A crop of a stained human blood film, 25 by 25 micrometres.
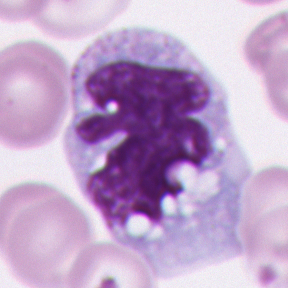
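Monocyte, from a stained smear of human peripheral blood. Its outline is roughly oval, though a bit uneven rather than perfectly round. The nucleus takes up much of the cell and is folded into several blunt, lobe-like parts. Its chromatin stains deep purple and looks clumped, not fine and even. The cytoplasm holds only fine, faint, dust-like granules.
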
